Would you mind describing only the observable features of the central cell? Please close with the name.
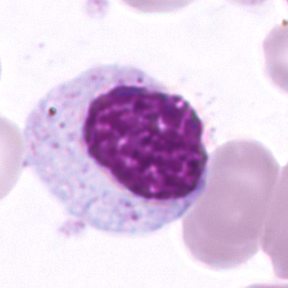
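The central cell has a roughly round outline with a slightly uneven margin. Its nucleus is oval and lies off-centre, toward the right side of the cell. The cytoplasm is abundant and pale blue-grey, with fine pinkish-purple granules scattered sparsely through it. This is a myelocyte.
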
